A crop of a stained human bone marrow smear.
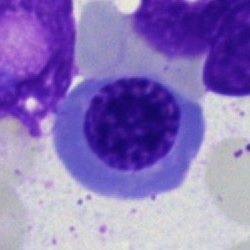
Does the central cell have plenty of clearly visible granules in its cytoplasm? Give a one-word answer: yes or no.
No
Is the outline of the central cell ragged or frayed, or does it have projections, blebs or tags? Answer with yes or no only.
No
